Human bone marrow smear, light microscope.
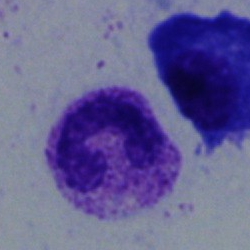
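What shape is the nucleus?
A thick C, curved and open towards the lower right, lying towards the upper left of the cell.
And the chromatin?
Dark purple and coarsely clumped.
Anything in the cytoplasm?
Fine purple granules, scattered all through it.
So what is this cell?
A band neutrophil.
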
